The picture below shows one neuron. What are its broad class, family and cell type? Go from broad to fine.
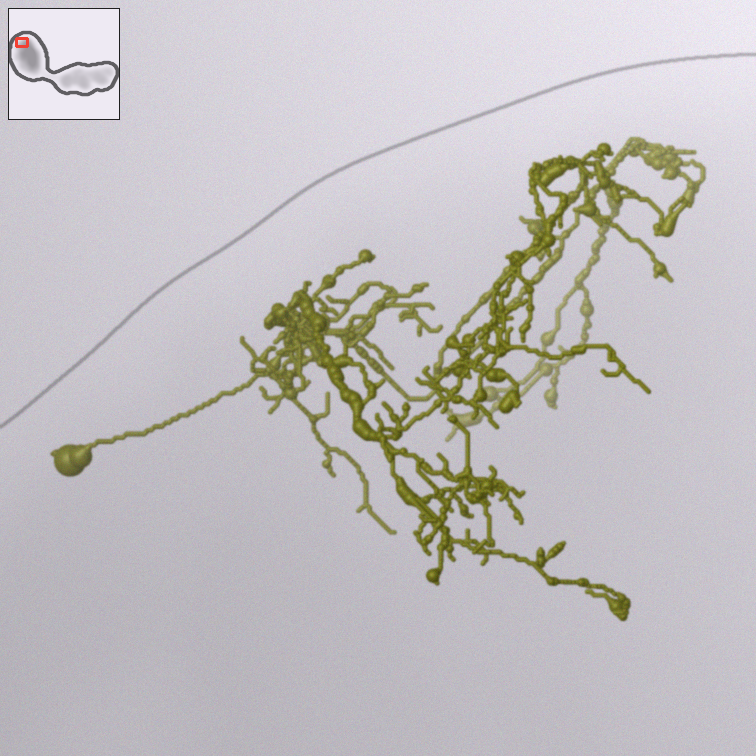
central-brain intrinsic neuron; hemilineage SMPad1; SMP703m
